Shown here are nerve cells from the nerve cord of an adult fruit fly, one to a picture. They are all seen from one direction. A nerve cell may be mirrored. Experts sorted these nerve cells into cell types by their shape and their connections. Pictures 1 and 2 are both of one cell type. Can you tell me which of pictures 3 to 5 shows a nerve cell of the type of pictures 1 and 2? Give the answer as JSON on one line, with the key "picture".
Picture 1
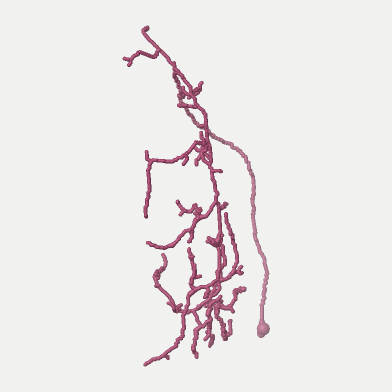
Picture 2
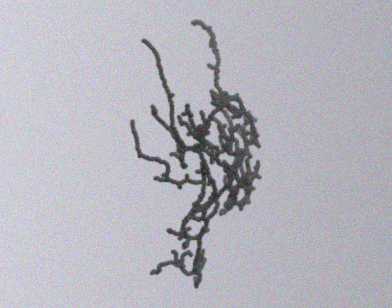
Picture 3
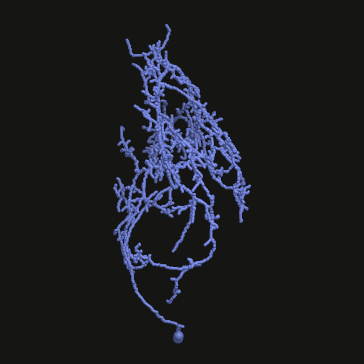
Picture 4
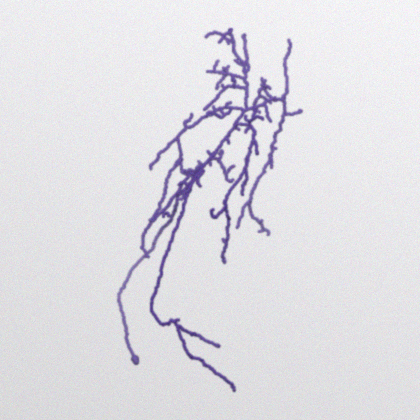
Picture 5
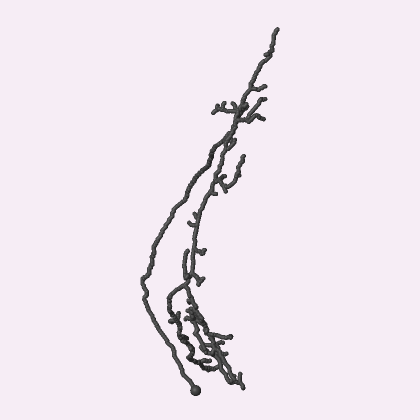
{"picture": 5}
